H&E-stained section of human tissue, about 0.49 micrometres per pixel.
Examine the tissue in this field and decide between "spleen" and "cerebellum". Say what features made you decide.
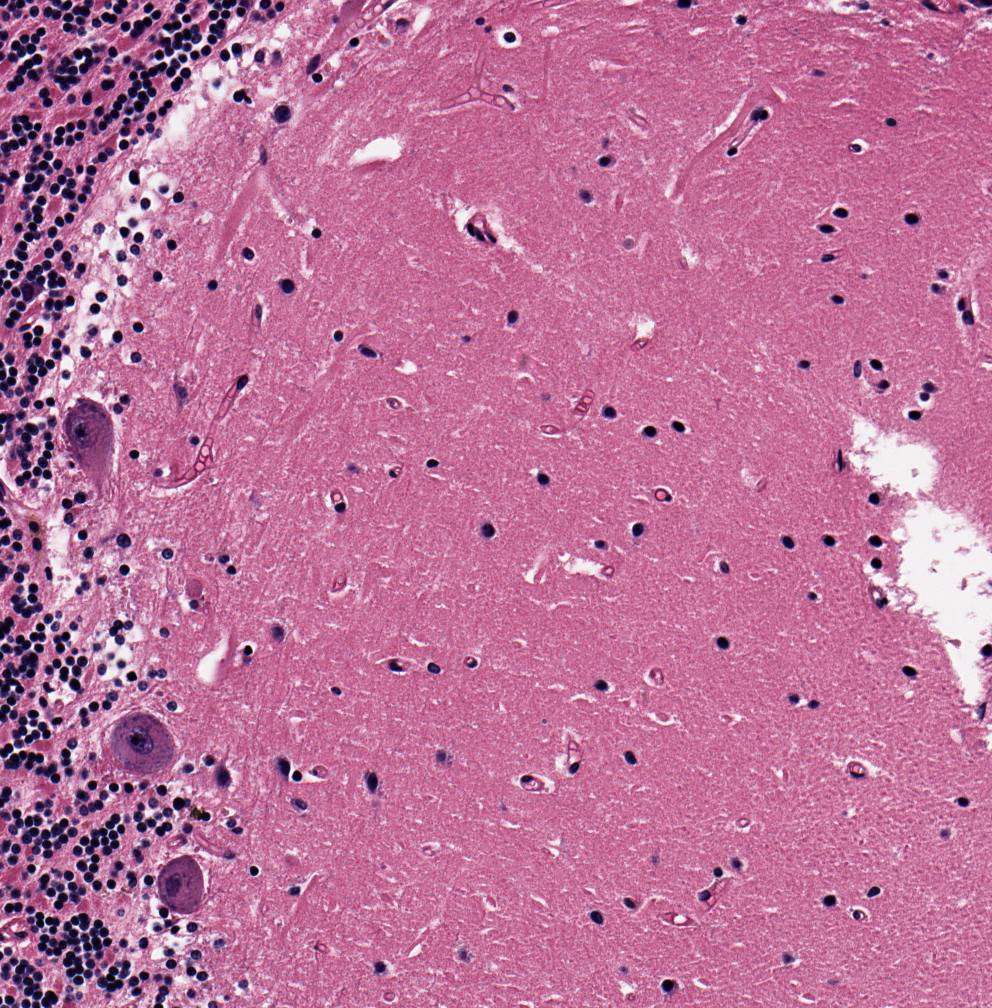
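This is cerebellum. Point one: closely packed, small, dark nuclei with little visible cytoplasm form a dense band down the left edge.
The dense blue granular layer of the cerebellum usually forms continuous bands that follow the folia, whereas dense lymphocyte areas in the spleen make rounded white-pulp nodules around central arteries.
Point two: the rest is a broad pale pink layer with few nuclei.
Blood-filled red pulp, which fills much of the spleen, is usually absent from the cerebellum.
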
